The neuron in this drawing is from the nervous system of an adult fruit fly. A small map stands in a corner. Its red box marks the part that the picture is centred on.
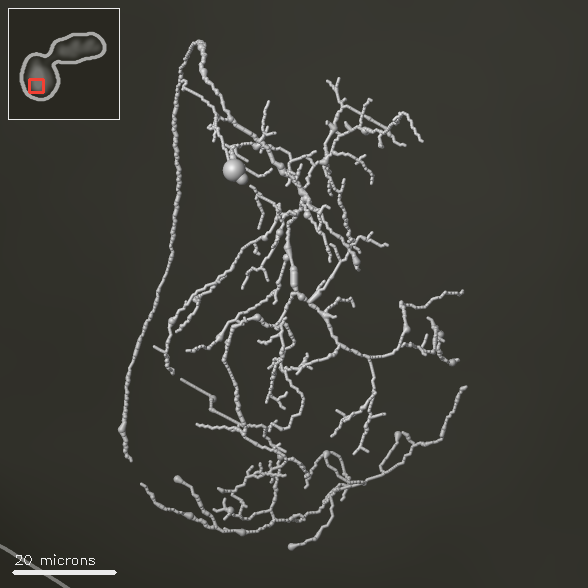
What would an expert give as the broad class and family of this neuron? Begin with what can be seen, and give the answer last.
The cell body is at the top of the picture. From top to bottom in the picture it spans about 100 microns. The picture shows dozens of branch ends. It is a central-brain intrinsic neuron. Its family is hemilineage LHl2_dorsal.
